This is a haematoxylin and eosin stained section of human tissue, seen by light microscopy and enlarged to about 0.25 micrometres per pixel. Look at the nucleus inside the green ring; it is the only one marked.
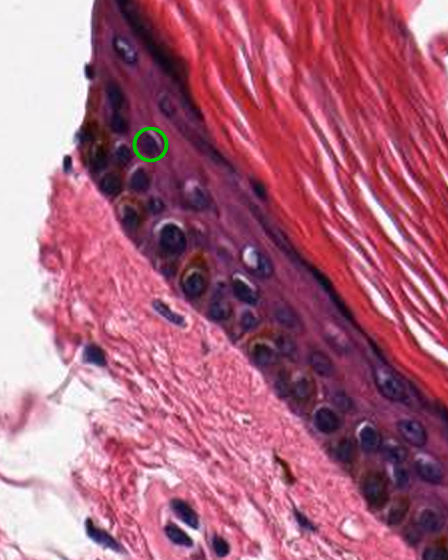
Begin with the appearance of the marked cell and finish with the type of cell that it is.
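Its nucleus is round to oval and stains dark, about the same size as the nuclei packed around it. Little cytoplasm is visible around the nucleus. It is purplish-pink, and its outline does not stand out from the neighbouring cells. Cells holding brown pigment lie just beside it, toward the lower left. It is a keratinocyte.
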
